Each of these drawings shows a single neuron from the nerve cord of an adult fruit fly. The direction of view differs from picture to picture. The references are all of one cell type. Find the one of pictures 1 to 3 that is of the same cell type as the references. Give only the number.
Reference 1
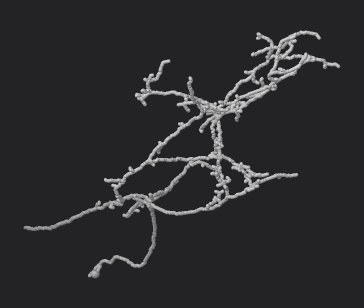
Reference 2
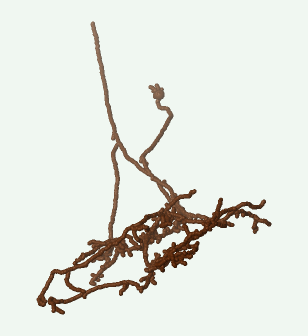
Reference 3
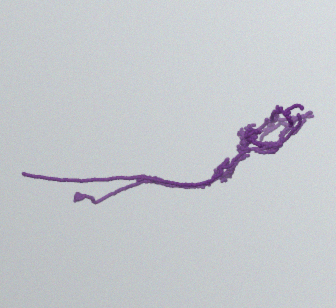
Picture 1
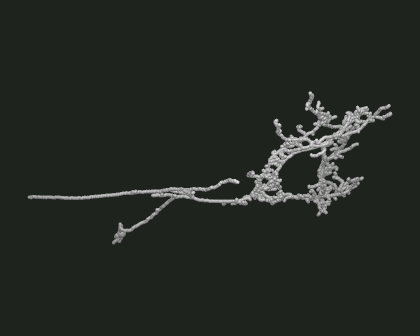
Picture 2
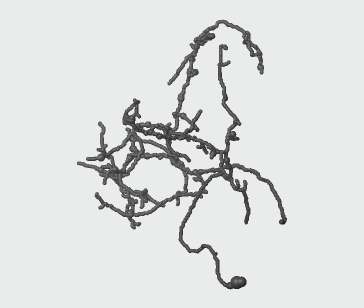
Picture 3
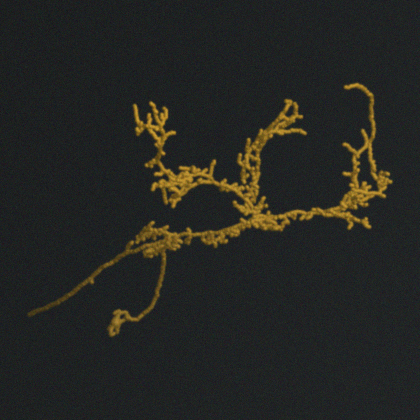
1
